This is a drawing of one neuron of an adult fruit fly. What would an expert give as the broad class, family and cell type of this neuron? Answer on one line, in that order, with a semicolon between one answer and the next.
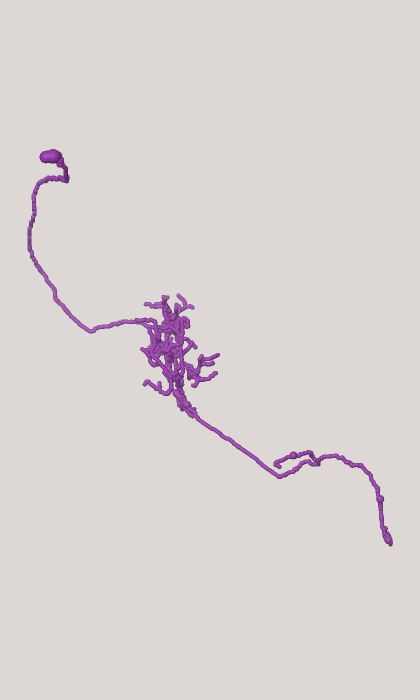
central-brain intrinsic neuron; class CX; FC2C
